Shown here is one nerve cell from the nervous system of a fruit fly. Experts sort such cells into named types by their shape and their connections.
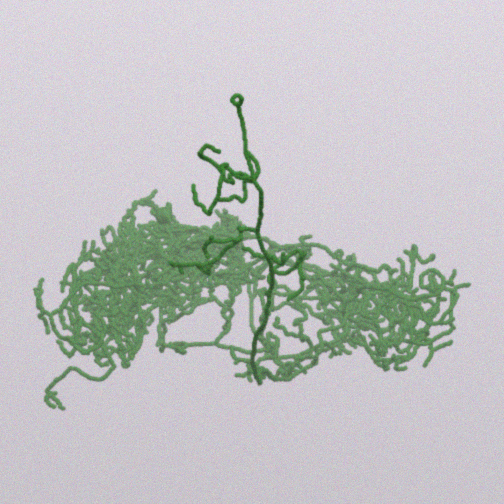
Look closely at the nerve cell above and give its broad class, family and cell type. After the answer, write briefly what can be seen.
Its broad class is descending neuron. The family is DNp. It is of cell type DNp27. Dozens of branch ends can be seen. In this view it is wider than it is tall.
